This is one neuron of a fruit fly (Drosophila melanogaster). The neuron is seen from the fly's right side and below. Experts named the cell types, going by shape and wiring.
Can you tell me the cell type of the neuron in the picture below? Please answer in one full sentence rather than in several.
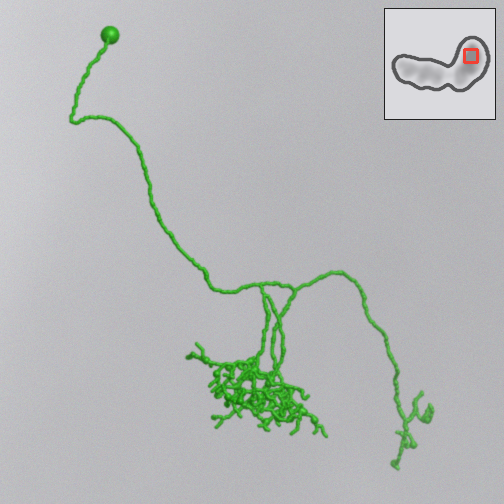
This neuron is included in the cell type FC1D.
